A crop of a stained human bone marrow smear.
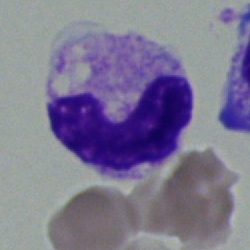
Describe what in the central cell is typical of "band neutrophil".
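In this band neutrophil, the nucleus is a thick curved band bent like a horseshoe, with its hollow facing upward.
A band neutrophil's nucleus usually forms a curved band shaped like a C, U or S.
The horseshoe seen here matches the U form.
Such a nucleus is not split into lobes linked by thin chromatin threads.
That agrees with the nucleus here appearing as a single thick band. The band lies across the lower half of the cell. Fine purple granules are scattered through the cytoplasm, and a few clear rounded spaces sit in its upper-left part.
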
